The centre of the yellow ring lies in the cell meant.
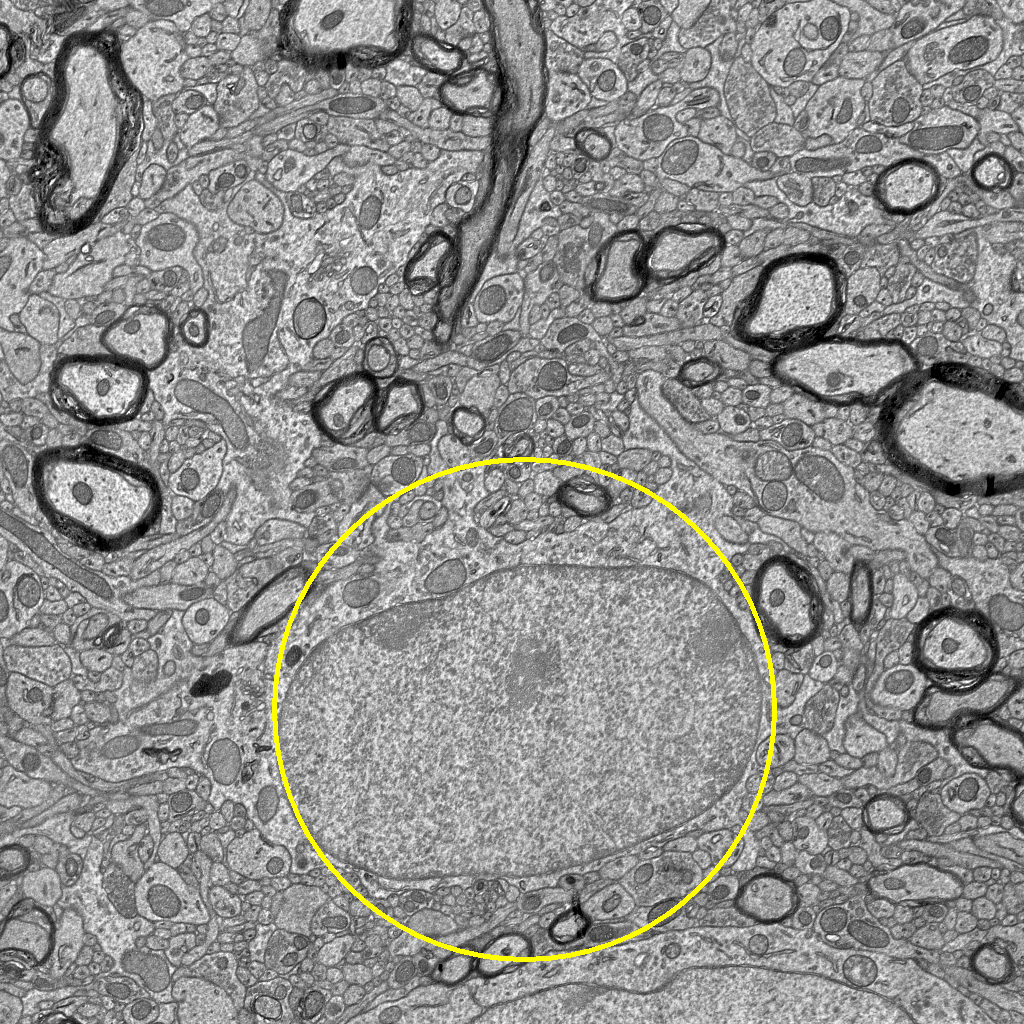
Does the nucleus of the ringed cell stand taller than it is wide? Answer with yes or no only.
No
